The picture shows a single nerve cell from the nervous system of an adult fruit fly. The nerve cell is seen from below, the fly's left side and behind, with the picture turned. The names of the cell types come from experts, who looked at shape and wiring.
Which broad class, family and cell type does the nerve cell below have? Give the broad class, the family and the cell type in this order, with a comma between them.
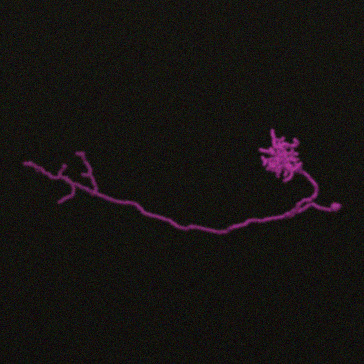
visual projection neuron, LPC, LPC1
